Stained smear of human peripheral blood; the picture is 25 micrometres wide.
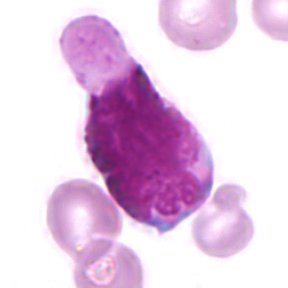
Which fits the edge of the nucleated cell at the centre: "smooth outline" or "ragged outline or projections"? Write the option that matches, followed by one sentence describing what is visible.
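Ragged outline or projections. A rounded, pale lilac knob projects from the upper left end of the cell.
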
